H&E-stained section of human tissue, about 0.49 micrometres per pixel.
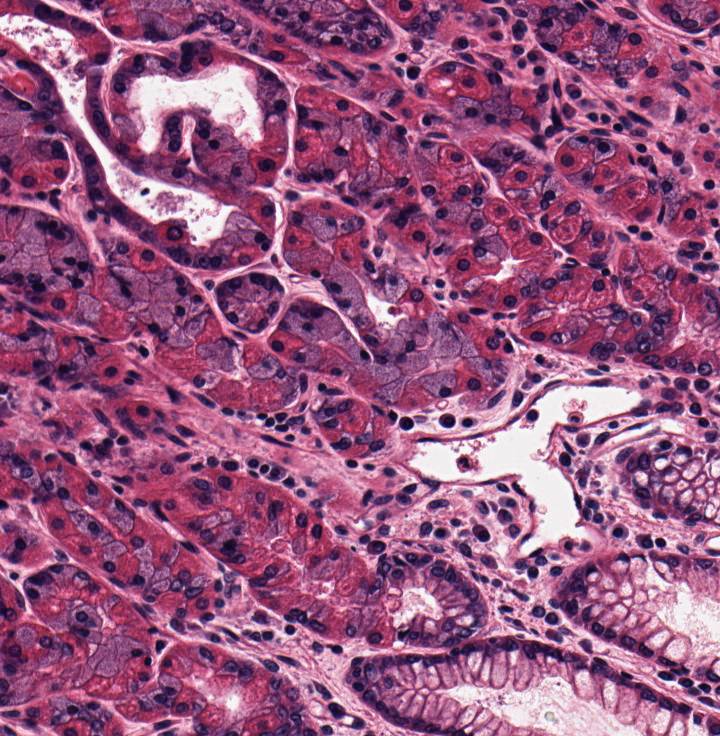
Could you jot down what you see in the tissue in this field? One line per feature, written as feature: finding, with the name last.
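Layout: closely packed glands at various angles, thin stroma strands between
Upper and left: many glands hold large bright pink cells, one round central nucleus each
Mixed in: clusters of cells with granular purple-grey cytoplasm, basal nuclei
Lower right: glands lined by tall columnar cells, pale clear apical cytoplasm, basal nuclei
Name: stomach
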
